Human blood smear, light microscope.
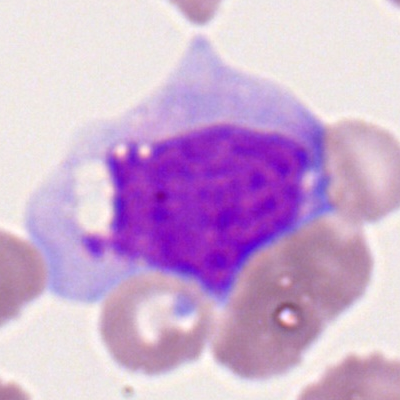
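Monocyte, the cell in the middle of this stained human blood smear. Its outline is irregular, with a pointed projection at the top. The chromatin is deep purple and patchy, with darker clumps. The cytoplasm is abundant and pale blue, and a cluster of clear vacuoles lies in it on the left side of the nucleus.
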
